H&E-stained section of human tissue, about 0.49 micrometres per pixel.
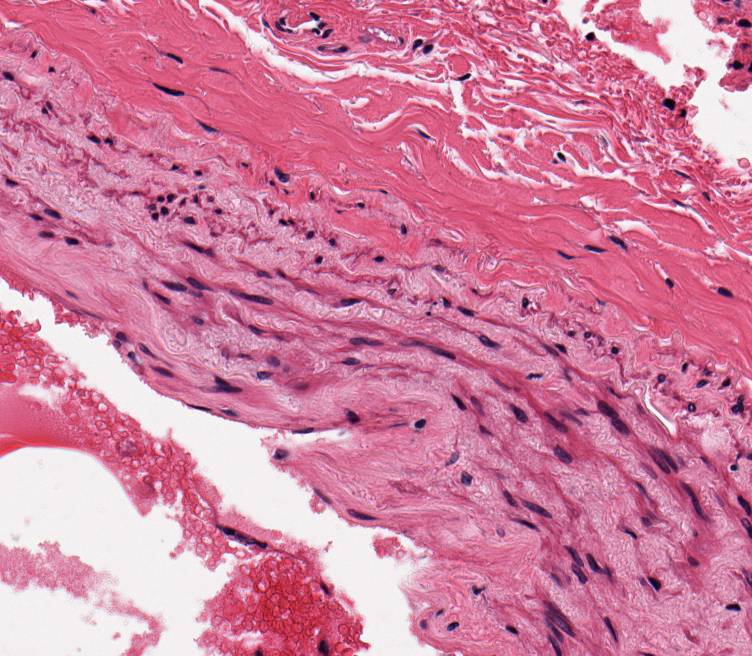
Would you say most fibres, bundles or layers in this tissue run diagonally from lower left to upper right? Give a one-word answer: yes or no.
No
